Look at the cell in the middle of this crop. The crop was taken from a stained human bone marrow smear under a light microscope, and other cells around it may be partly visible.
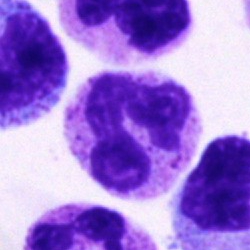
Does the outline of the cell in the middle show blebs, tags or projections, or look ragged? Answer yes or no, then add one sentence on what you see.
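No. The cell outline is round and smooth.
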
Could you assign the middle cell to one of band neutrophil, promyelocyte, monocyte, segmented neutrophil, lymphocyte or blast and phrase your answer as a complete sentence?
Classification of the middle cell gives a segmented neutrophil.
